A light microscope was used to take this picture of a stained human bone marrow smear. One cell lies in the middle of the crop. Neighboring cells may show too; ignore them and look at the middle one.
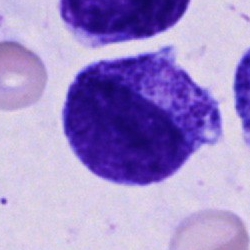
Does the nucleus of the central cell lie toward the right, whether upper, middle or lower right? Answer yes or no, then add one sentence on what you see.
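No. The nucleus lies off-centre toward the lower left of the cell.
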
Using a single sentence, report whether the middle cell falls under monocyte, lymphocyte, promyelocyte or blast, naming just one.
As for the central cell, it is a promyelocyte.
